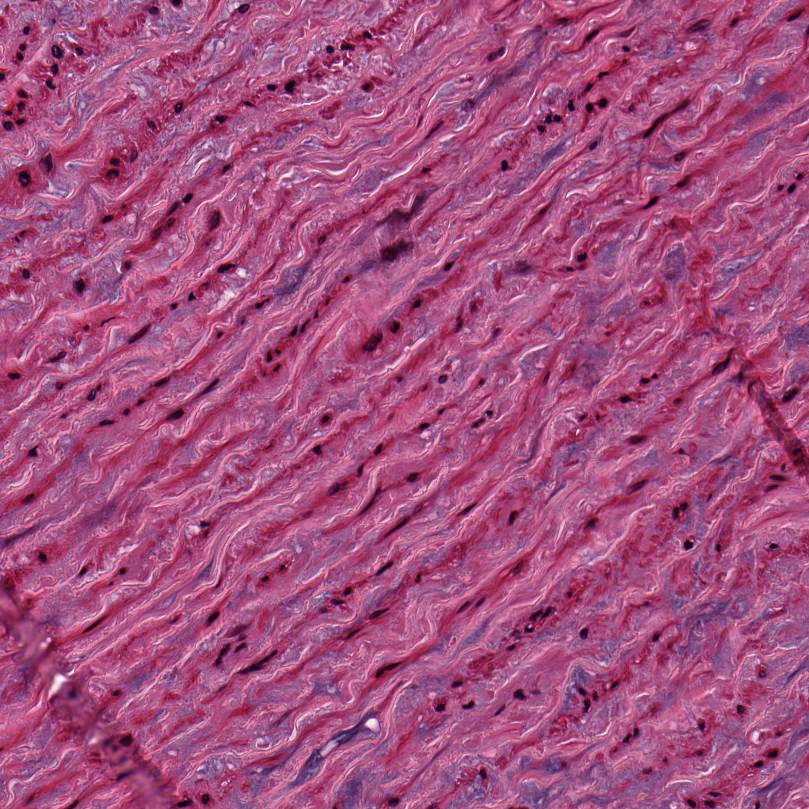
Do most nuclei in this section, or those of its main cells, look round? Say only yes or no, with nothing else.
No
